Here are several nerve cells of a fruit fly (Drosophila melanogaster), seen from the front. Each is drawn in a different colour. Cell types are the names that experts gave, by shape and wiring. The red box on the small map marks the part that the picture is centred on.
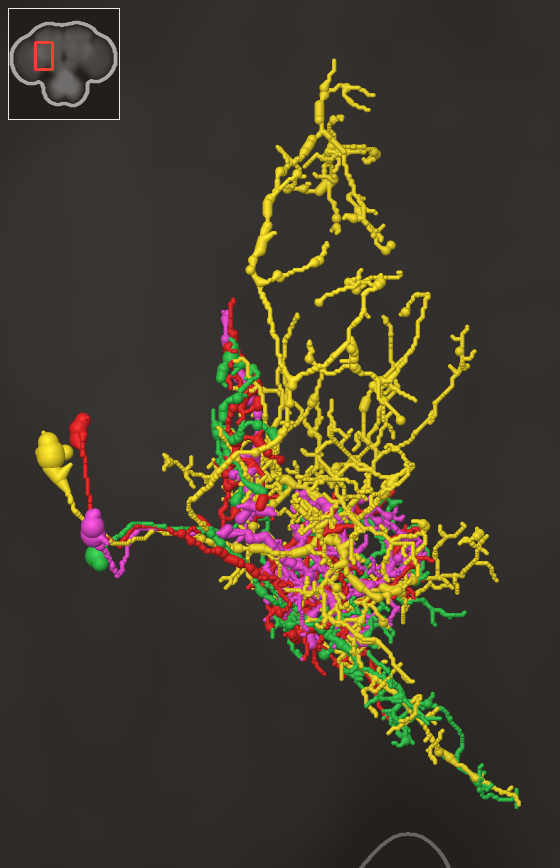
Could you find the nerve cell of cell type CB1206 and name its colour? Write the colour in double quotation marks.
"green"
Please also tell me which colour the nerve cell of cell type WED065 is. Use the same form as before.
"red"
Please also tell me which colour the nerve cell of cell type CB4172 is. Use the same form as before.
"magenta"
